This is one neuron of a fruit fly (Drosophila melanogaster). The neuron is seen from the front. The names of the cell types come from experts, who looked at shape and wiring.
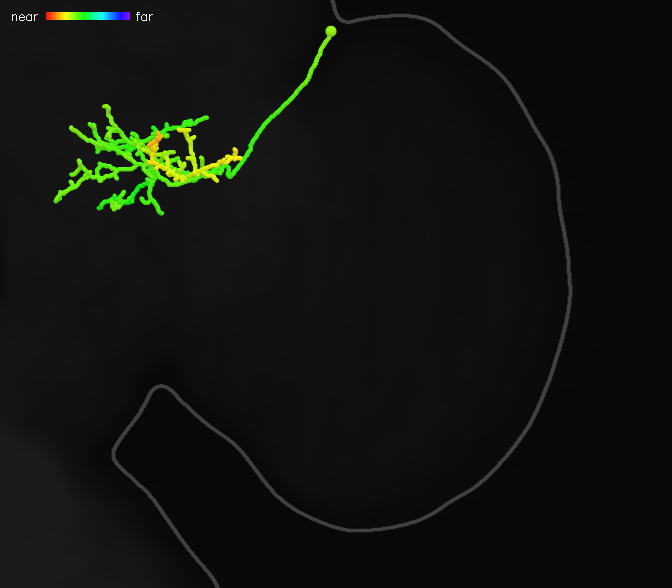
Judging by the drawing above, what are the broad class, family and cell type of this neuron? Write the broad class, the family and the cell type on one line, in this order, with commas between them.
central-brain intrinsic neuron, hemilineage VPNp1_medial, PLP190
